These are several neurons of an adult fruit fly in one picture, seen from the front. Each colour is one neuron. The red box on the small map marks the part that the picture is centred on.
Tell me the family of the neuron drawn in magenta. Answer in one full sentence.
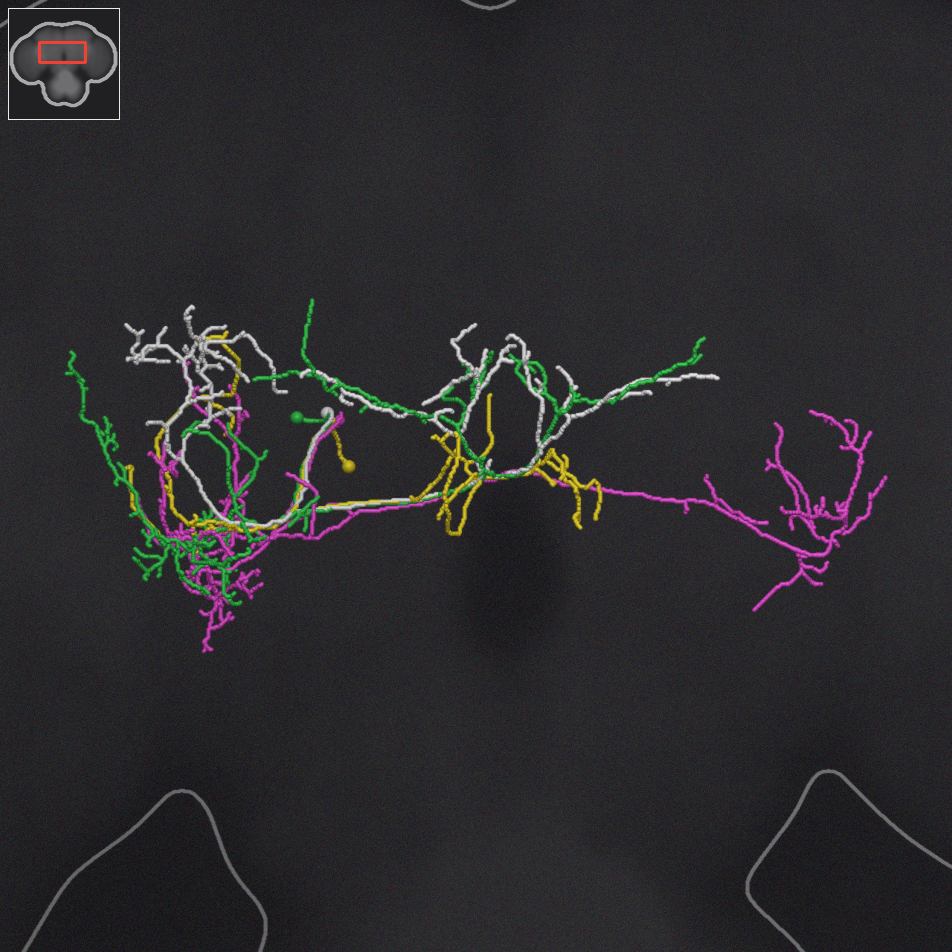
The neuron here is of family hemilineage DM4_ventral.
